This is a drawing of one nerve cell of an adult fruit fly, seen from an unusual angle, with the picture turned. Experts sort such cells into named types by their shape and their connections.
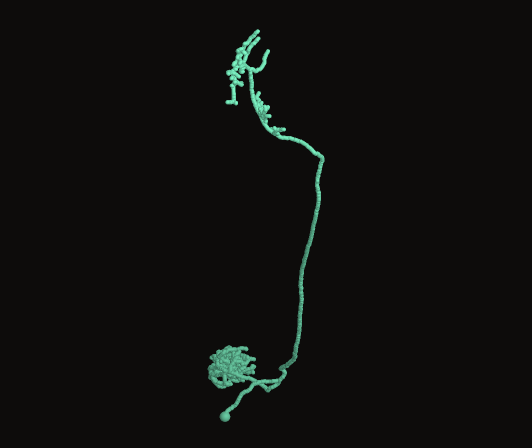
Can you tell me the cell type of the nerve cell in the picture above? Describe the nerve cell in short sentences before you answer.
The cell body is at the bottom of the picture. In this view it is more than twice as tall as it is wide. It is an optic-lobe intrinsic neuron. It is of cell type LC14b.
